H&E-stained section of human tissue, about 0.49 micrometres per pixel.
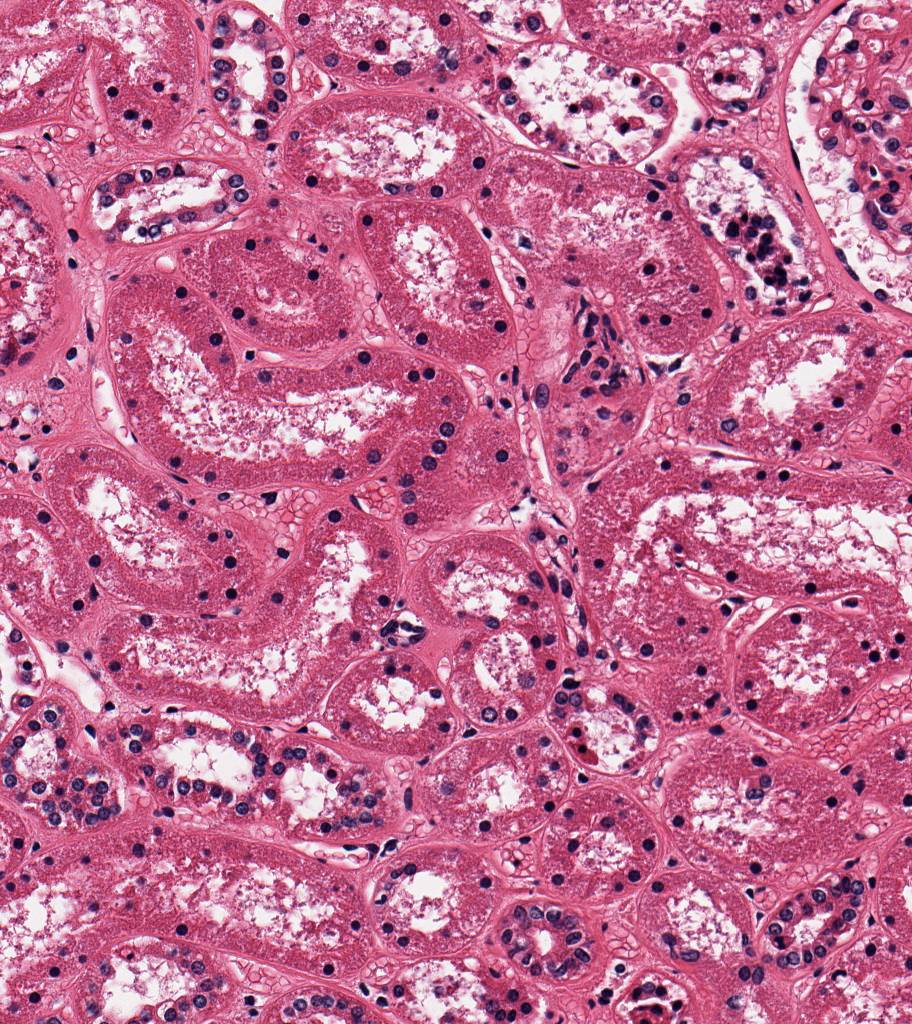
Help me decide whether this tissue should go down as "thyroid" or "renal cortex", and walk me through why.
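It is renal cortex. The whole field is packed with closely set tubules cut in round, oval and elongated profiles. Most are lined by a single layer of large cells with abundant, granular, deeply eosinophilic cytoplasm. Between the tubules the stroma is scant, forming only thin strands with narrow slit-like spaces.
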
